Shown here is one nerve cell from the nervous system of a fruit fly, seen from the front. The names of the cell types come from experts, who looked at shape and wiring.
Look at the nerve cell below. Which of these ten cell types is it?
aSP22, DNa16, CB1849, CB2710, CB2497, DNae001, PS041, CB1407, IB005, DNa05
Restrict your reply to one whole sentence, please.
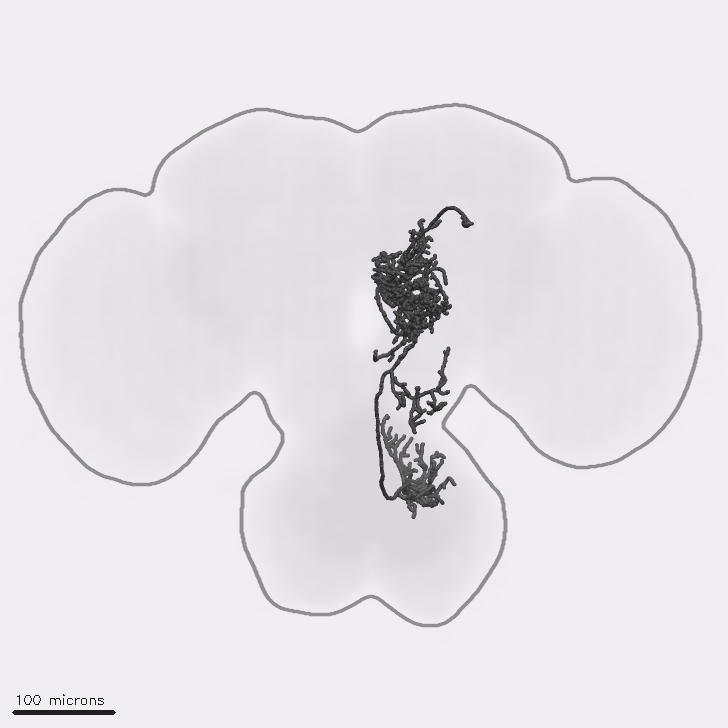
It is the cell type DNae001 to which this neuron belongs.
